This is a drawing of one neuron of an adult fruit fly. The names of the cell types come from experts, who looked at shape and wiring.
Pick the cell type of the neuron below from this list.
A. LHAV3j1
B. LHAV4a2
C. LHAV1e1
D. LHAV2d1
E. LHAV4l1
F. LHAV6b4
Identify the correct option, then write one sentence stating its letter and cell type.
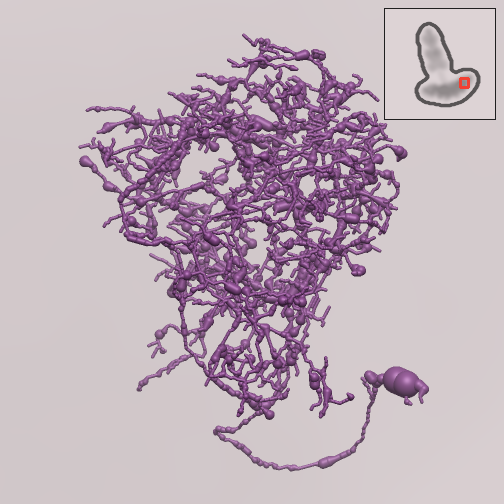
What the neuron is, by cell type, is LHAV4a2, option B.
